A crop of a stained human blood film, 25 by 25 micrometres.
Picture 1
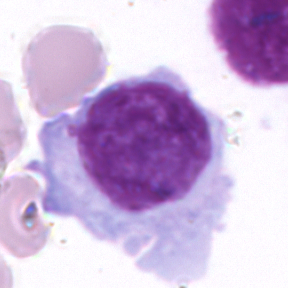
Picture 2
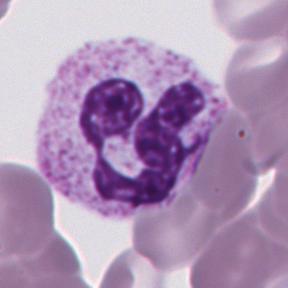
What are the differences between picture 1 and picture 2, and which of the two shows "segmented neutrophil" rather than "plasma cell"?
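Picture 1 shows the plasma cell; picture 2 shows the segmented neutrophil. The two differ first in outline: the plasma cell has irregular, ragged, uneven edges, while the segmented neutrophil is roughly round with no surface projections. The nucleus of the plasma cell is round in outline and about 12 micrometres across.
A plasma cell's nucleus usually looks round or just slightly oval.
In the segmented neutrophil, by contrast, the nucleus is divided into lobes linked in a curved chain, its chromatin dark purple and coarsely clumped, with no nucleoli visible. The cytoplasm differs as well: no distinct granules are seen in the plasma cell, whereas the segmented neutrophil has abundant pale pink cytoplasm scattered throughout with fine pink-violet granules.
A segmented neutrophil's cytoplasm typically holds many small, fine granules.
The segmented neutrophil measures about 16 micrometres across.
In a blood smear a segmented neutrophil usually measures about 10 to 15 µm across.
Red cells lie against the left side of the plasma cell.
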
